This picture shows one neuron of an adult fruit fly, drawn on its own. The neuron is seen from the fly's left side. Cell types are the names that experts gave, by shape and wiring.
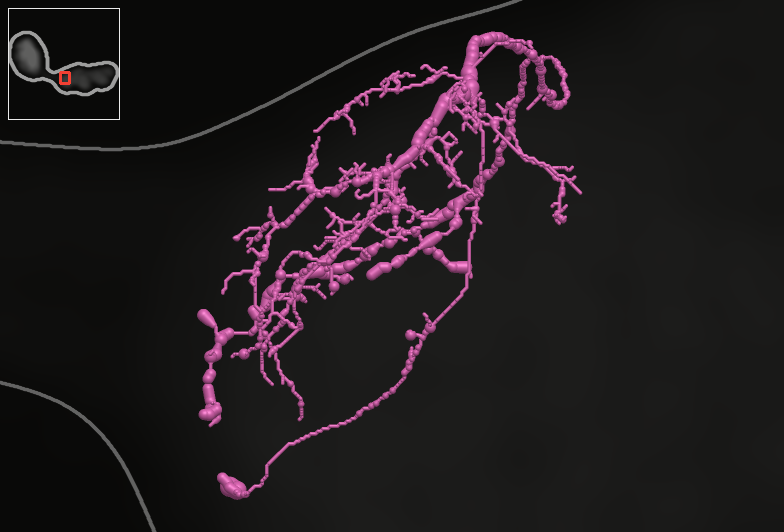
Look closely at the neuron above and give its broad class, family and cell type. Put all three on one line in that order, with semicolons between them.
nerve-cord intrinsic neuron; hemilineage 14B; IN14B011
